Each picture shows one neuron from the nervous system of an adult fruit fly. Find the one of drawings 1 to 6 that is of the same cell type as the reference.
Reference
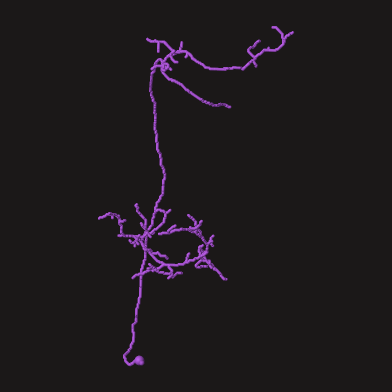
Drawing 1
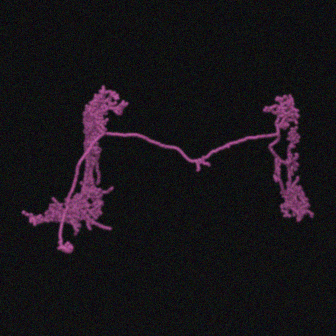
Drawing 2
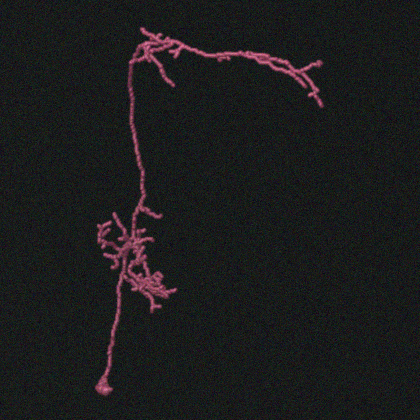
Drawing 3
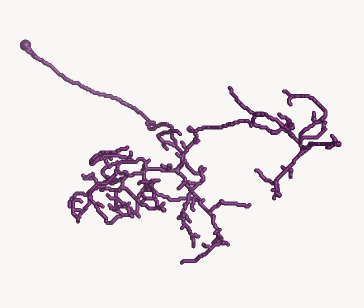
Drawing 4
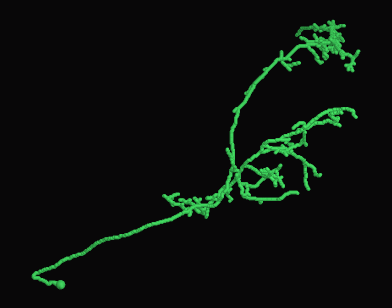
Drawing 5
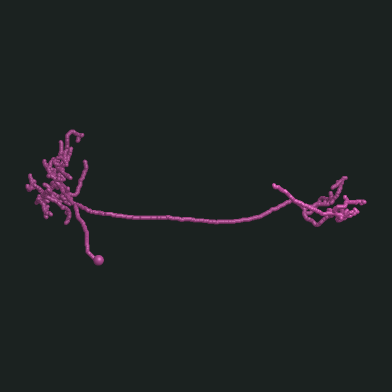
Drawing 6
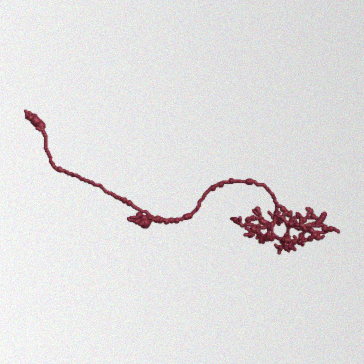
Drawing 2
